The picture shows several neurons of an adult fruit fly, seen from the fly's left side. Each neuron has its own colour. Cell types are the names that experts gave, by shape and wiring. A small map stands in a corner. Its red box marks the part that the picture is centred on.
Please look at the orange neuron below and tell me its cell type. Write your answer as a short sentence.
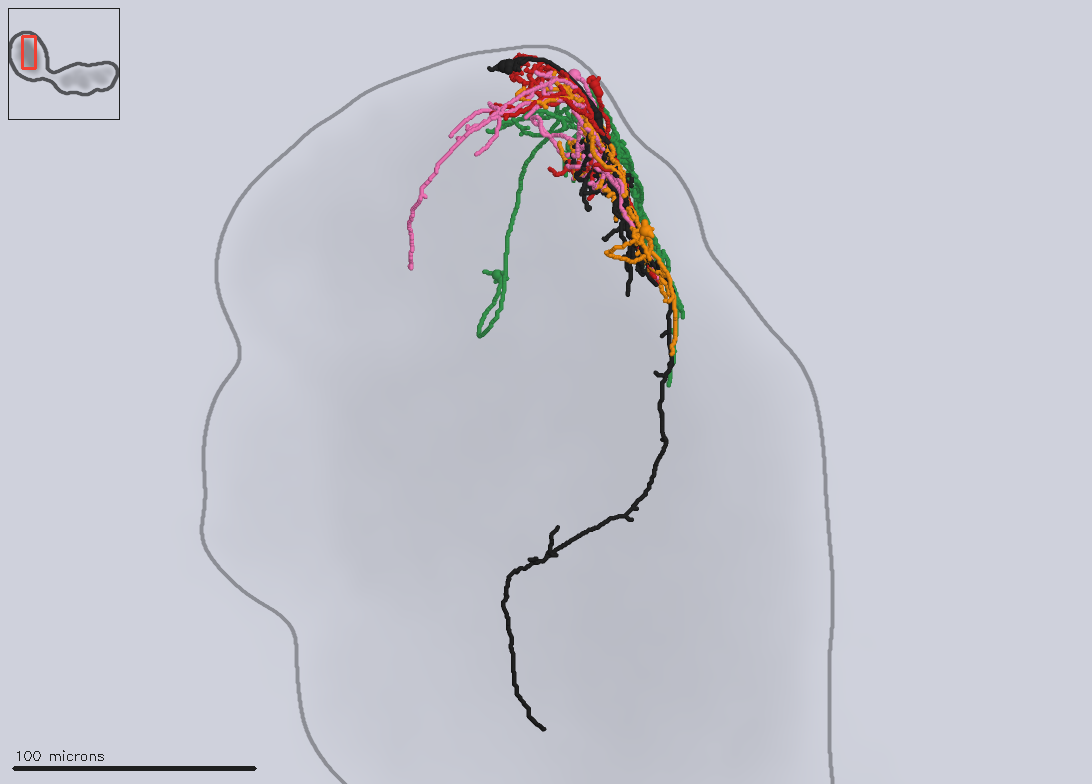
The cell type is SLP364.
